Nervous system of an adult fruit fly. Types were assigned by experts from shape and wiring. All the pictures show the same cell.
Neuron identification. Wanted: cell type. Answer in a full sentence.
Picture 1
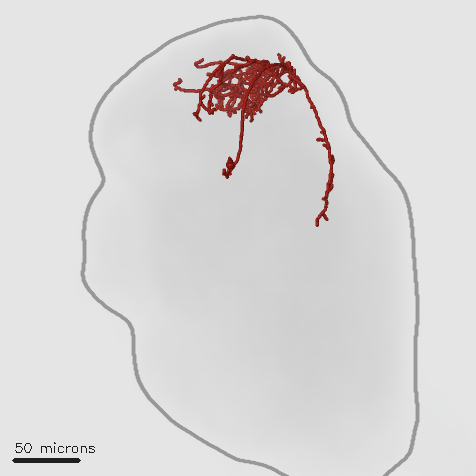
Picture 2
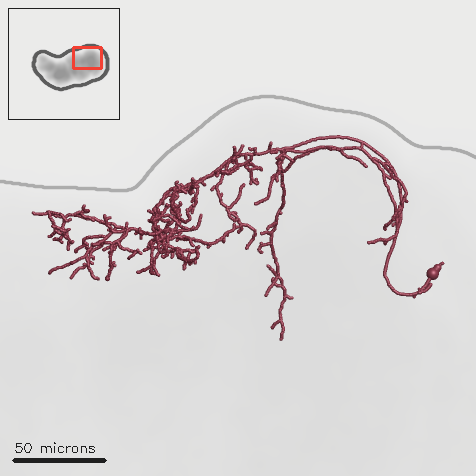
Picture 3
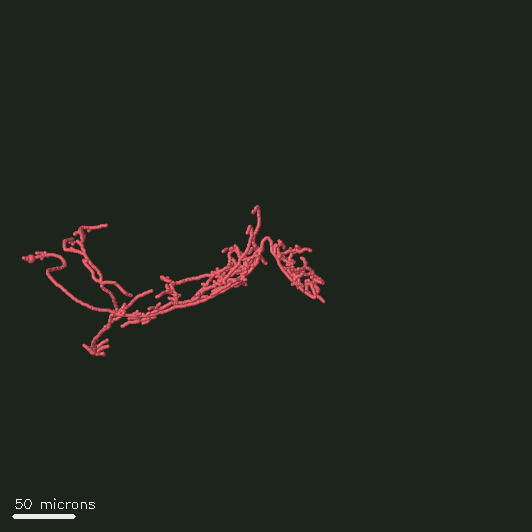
The cell type is LNd_b.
